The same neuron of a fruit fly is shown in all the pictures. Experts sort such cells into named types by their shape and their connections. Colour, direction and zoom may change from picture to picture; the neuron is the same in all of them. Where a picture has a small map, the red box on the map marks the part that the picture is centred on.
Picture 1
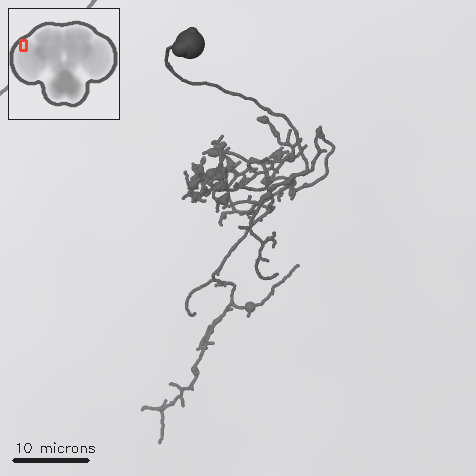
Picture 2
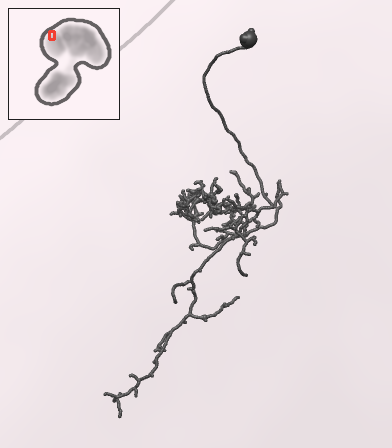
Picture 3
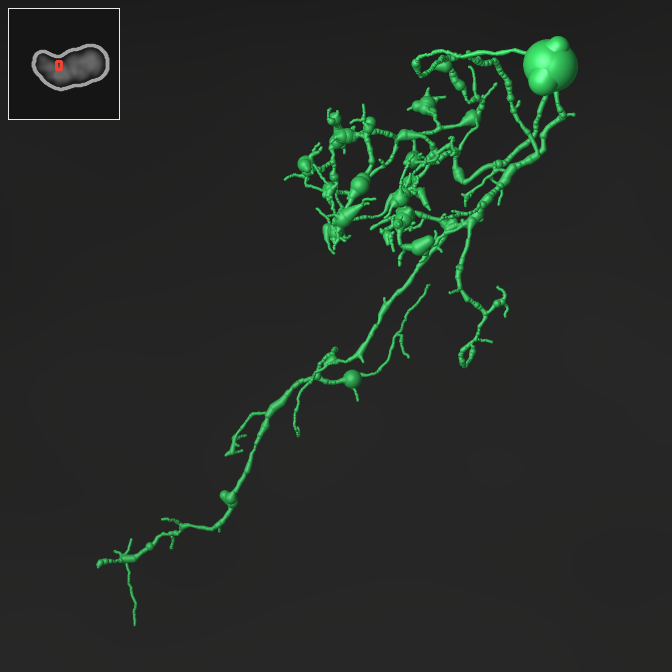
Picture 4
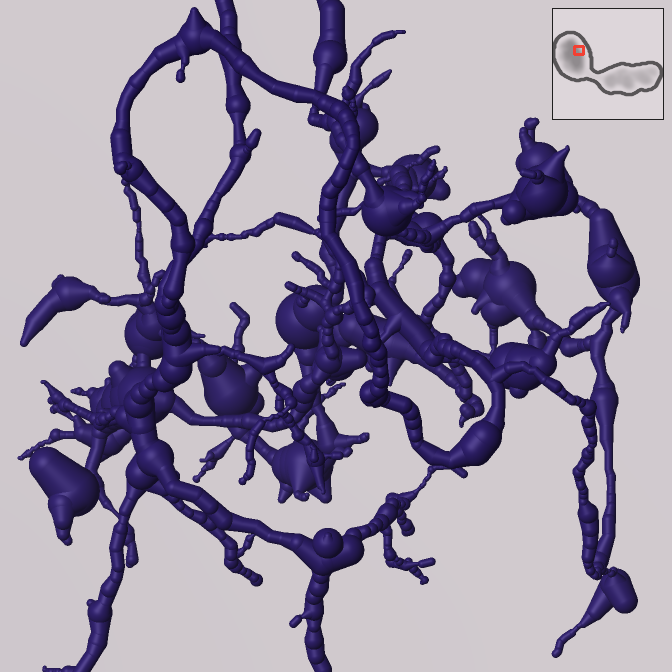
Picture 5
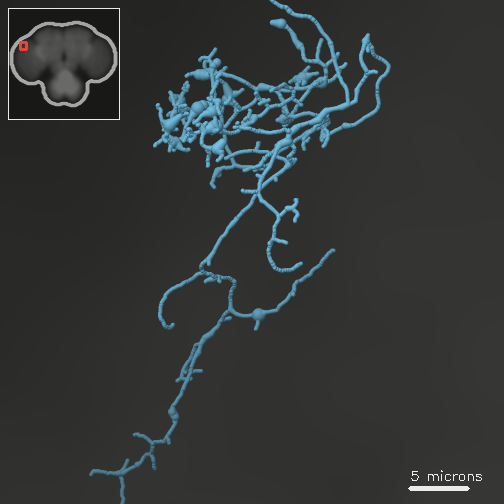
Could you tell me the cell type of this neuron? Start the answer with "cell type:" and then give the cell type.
cell type: Mi16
